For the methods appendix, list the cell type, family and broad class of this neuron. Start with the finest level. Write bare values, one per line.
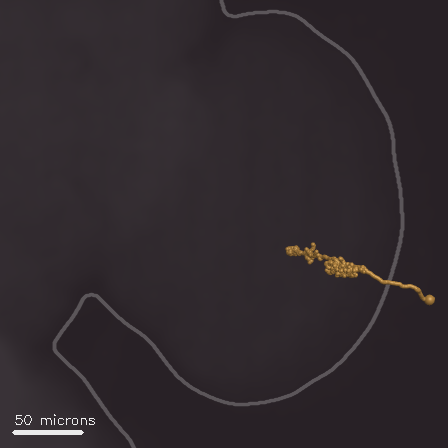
Mi4
Mi
optic-lobe intrinsic neuron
